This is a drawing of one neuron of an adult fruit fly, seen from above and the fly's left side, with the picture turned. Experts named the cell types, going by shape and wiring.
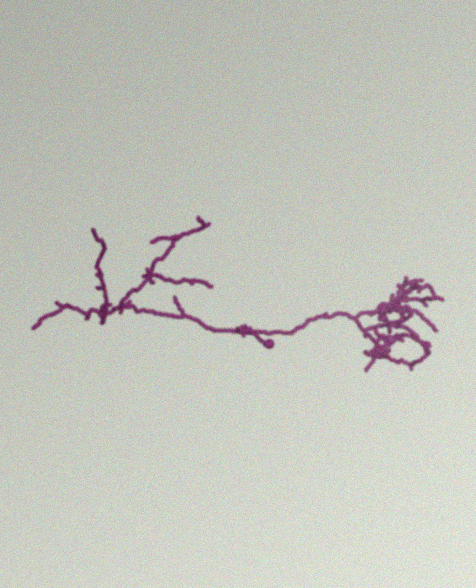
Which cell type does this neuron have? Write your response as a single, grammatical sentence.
In terms of cell type, the neuron is LoVP27.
